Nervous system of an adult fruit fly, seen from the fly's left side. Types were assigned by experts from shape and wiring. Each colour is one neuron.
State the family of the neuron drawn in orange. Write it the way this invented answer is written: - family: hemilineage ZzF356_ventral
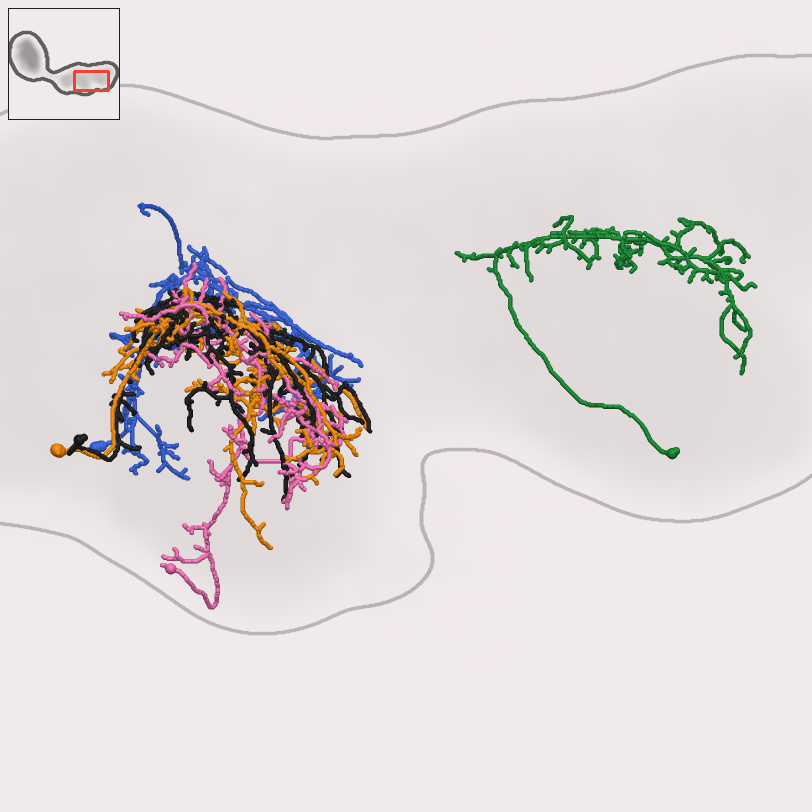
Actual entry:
- family: hemilineage 08A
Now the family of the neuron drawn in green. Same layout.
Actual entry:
- family: hemilineage 08A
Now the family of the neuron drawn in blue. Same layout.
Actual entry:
- family: hemilineage 08A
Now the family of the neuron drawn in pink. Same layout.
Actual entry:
- family: hemilineage 13A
